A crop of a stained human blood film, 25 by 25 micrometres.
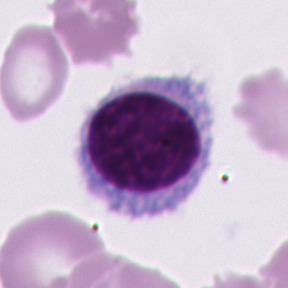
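Hairy cell, the cell at the centre of a stained peripheral blood smear. Border: fringed all the way round by many fine, hair-like projections. Cytoplasm: pale blue, its rim wider below the nucleus than above it. Nucleus: round in outline, about 9 micrometres across, filling about 60% of the cell's area. Chromatin: dark purple, finely mottled.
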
